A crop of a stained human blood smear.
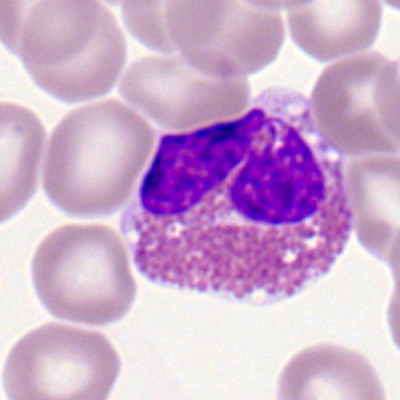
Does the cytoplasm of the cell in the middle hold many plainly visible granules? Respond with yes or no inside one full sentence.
Yes, the cell's cytoplasm contains many granules that can be seen.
